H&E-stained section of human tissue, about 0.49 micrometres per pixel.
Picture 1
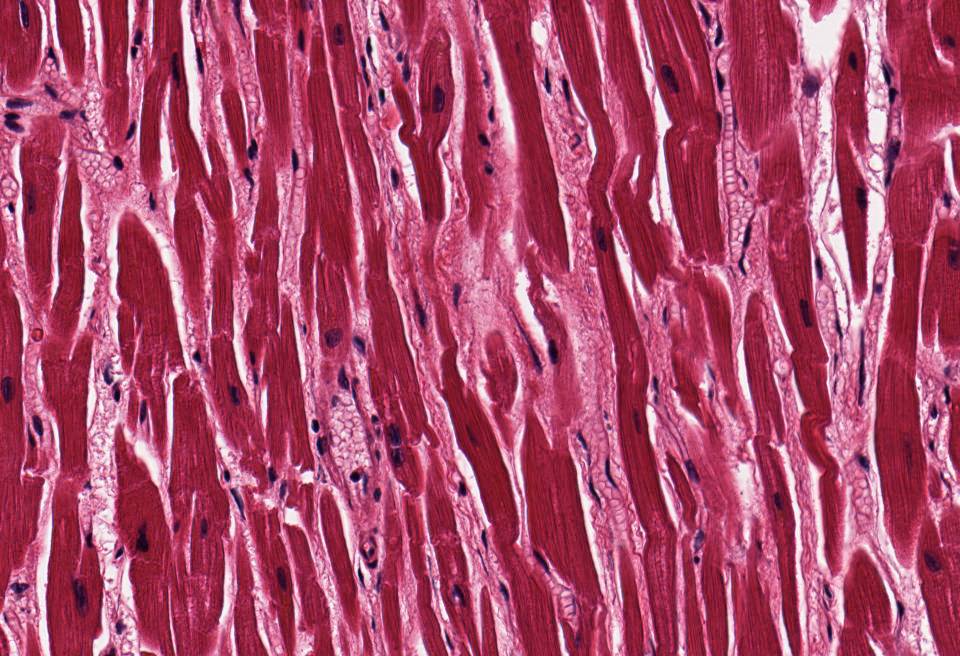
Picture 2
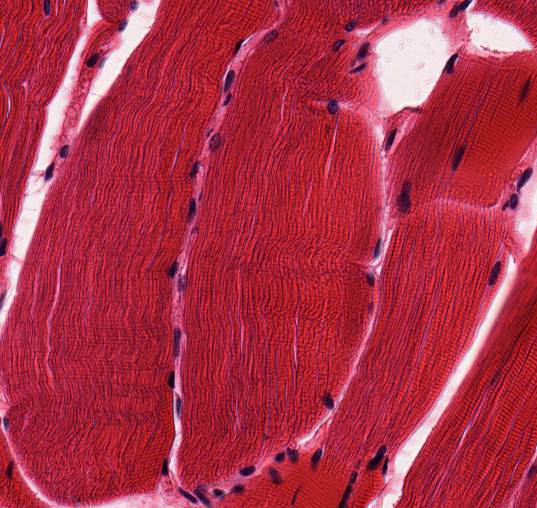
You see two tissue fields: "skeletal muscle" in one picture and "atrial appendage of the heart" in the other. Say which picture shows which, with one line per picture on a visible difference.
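Site of picture 1: atrial appendage of the heart. Each fibre has an oval nucleus placed centrally within it.
Site of picture 2: skeletal muscle. The nuclei are dark, elongated and lie at the edges of the muscle fibres rather than in their centres.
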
